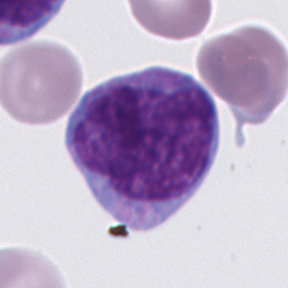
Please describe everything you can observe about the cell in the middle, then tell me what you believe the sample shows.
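Outline first: smooth, with no surface projections. Nucleus next: one broad, rounded mass, not divided into separate lobes. Cytoplasm then: pale greyish blue, with no distinct granules seen. Last, the name: atypical promyelocyte.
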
